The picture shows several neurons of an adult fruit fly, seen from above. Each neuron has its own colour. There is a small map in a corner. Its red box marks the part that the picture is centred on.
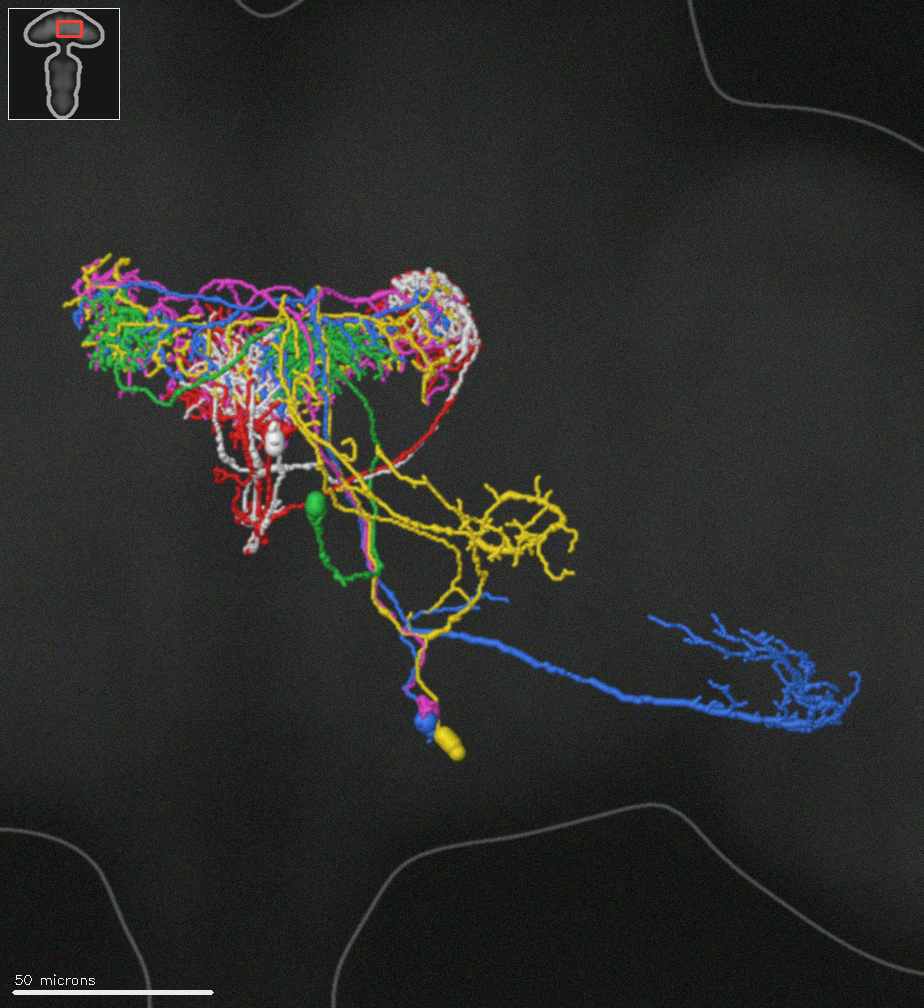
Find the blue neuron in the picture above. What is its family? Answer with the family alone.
hemilineage DM6_dorso_medial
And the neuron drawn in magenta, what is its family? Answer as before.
hemilineage DM6_dorso_medial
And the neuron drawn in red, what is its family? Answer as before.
class CX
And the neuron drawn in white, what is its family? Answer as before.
class CX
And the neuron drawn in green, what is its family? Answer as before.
class CX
